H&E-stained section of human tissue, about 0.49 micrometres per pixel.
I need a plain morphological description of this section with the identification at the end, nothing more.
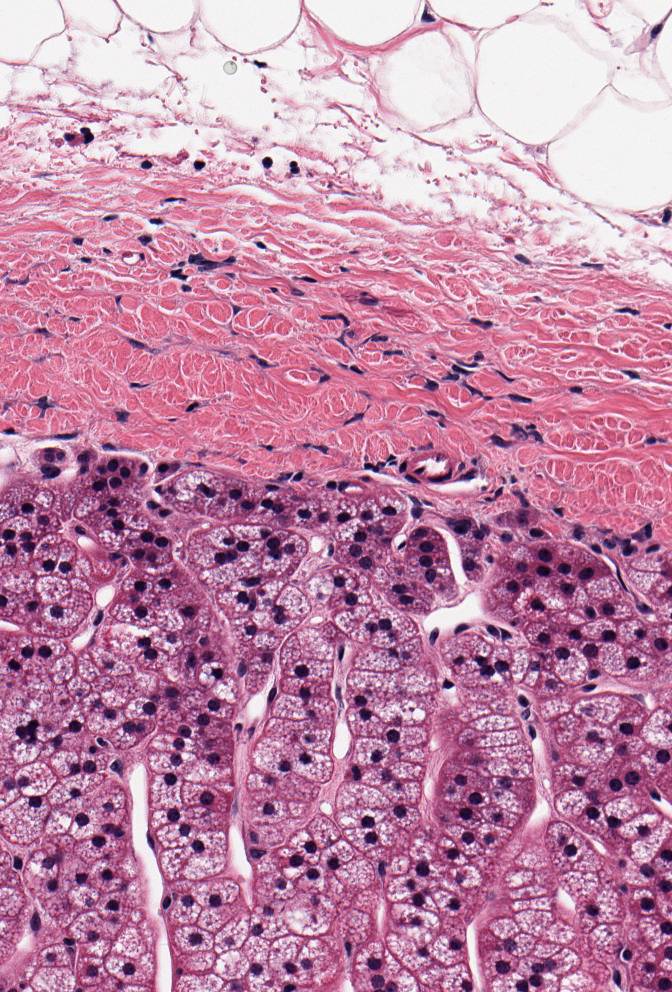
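The section is layered from top to bottom. Large, thin-walled adipocytes that look empty lie along the top edge. A pink fibrous band crosses the middle. Below it, densely packed cells fill the lower half, forming cords that run vertically, at right angles to the band. These cells have pale, finely vacuolated, foamy cytoplasm. The section is adrenal gland.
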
